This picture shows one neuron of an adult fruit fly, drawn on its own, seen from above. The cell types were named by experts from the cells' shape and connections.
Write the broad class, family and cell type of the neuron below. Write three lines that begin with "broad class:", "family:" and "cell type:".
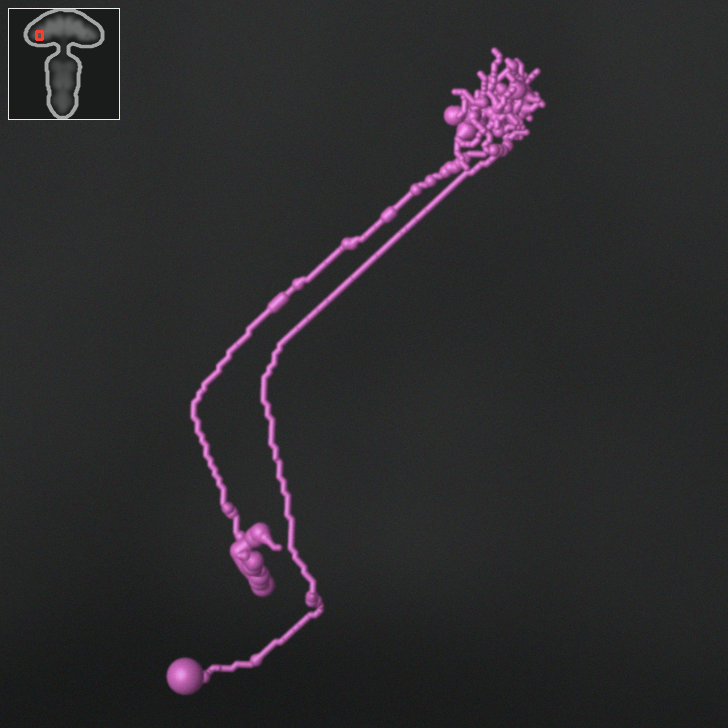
broad class: optic-lobe intrinsic neuron
family: T
cell type: T5d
